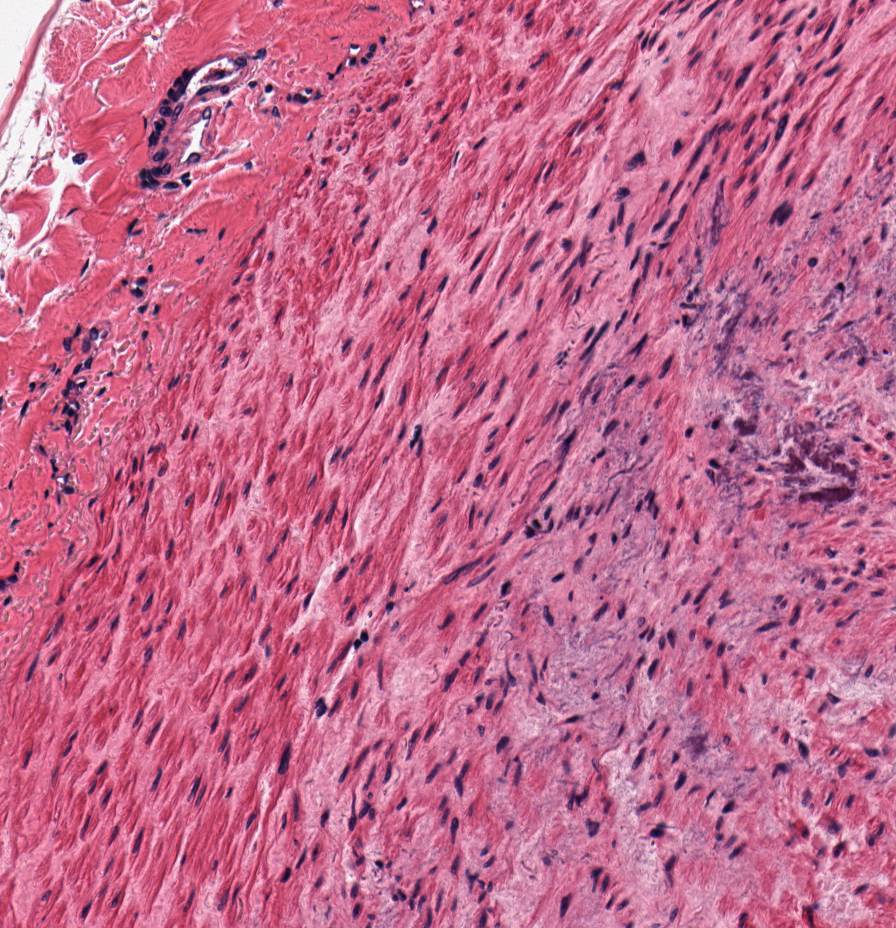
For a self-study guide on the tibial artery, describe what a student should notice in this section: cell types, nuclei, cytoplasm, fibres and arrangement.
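Most of the field is spindle cells in fascicles running diagonally, lower left to upper right. The right half has paler, looser areas, with a faint bluish tinge between cells. Fat cells: none. Extreme upper left corner: a small empty white area outside the tissue edge.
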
